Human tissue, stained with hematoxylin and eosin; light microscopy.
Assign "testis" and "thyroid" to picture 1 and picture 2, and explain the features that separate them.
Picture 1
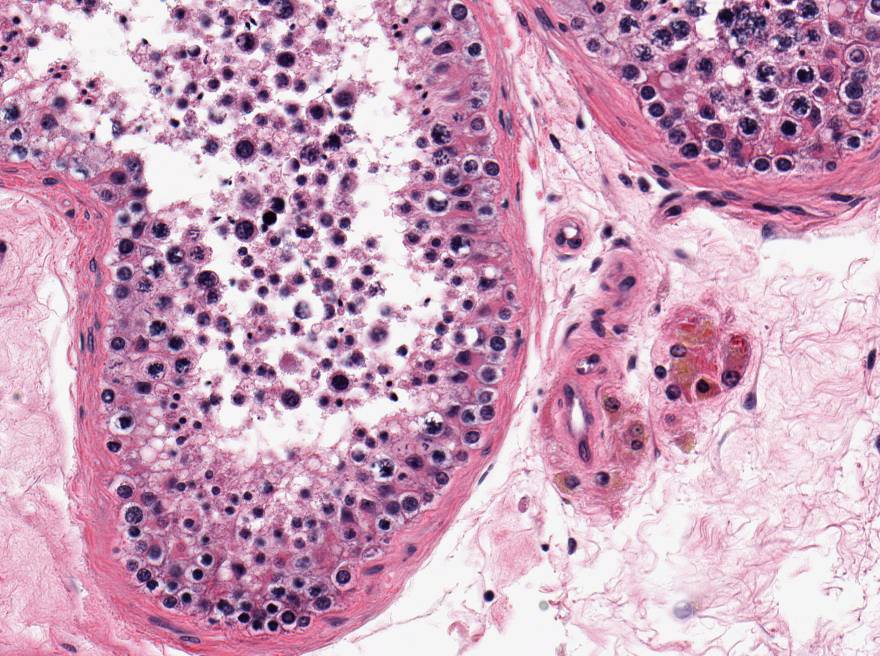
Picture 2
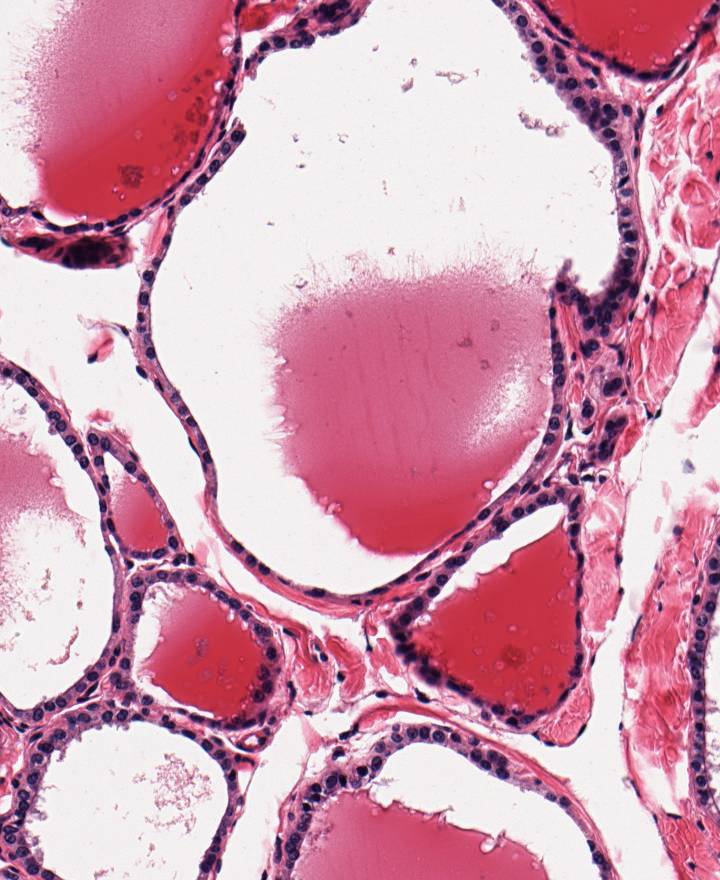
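The testis occupies picture 1 and the thyroid picture 2. The large rounded tubule in picture 1 has a lining many cells thick, with crowded round cells stacked from the wall toward the lumen. Spermatocytes with large round nuclei and coarse, clumped dark chromatin are scattered through its middle layers. The closed, rounded follicles of picture 2 vary in size and are each lined by a single layer of flattened to low cuboidal cells with small, round, dark-staining nuclei.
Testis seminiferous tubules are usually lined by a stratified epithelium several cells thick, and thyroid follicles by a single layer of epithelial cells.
Most follicle lumens hold homogeneous pink colloid.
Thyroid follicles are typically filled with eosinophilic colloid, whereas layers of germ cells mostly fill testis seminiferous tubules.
Between the tubules, right of centre, Leydig cell clusters carry golden-brown pigment granules in pink cytoplasm.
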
